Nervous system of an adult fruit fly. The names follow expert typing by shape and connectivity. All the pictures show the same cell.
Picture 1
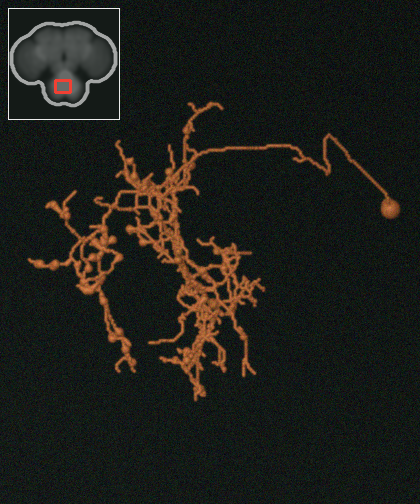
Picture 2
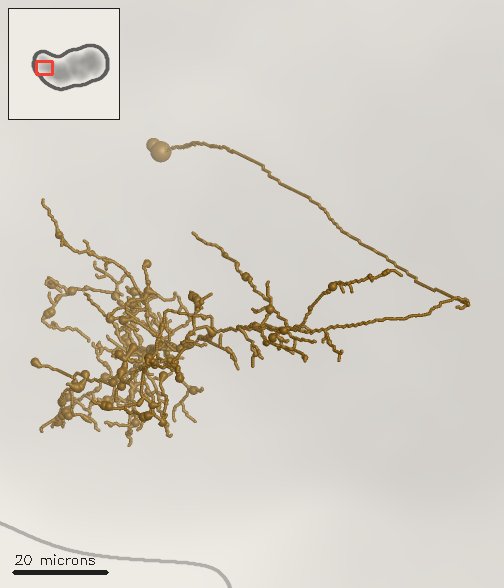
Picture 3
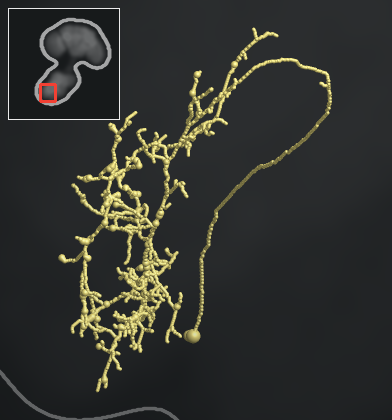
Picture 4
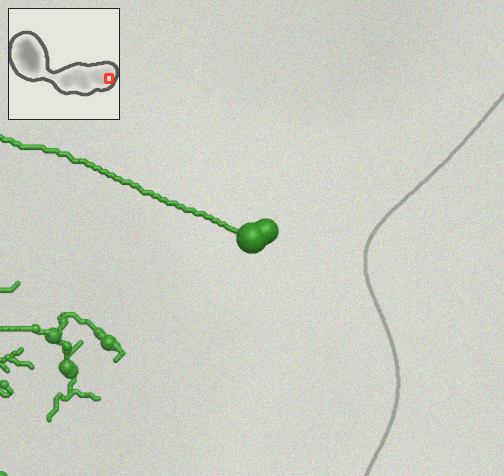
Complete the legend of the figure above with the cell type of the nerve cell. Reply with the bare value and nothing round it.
IN12B036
